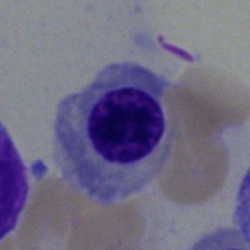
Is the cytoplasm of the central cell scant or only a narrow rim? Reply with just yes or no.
No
